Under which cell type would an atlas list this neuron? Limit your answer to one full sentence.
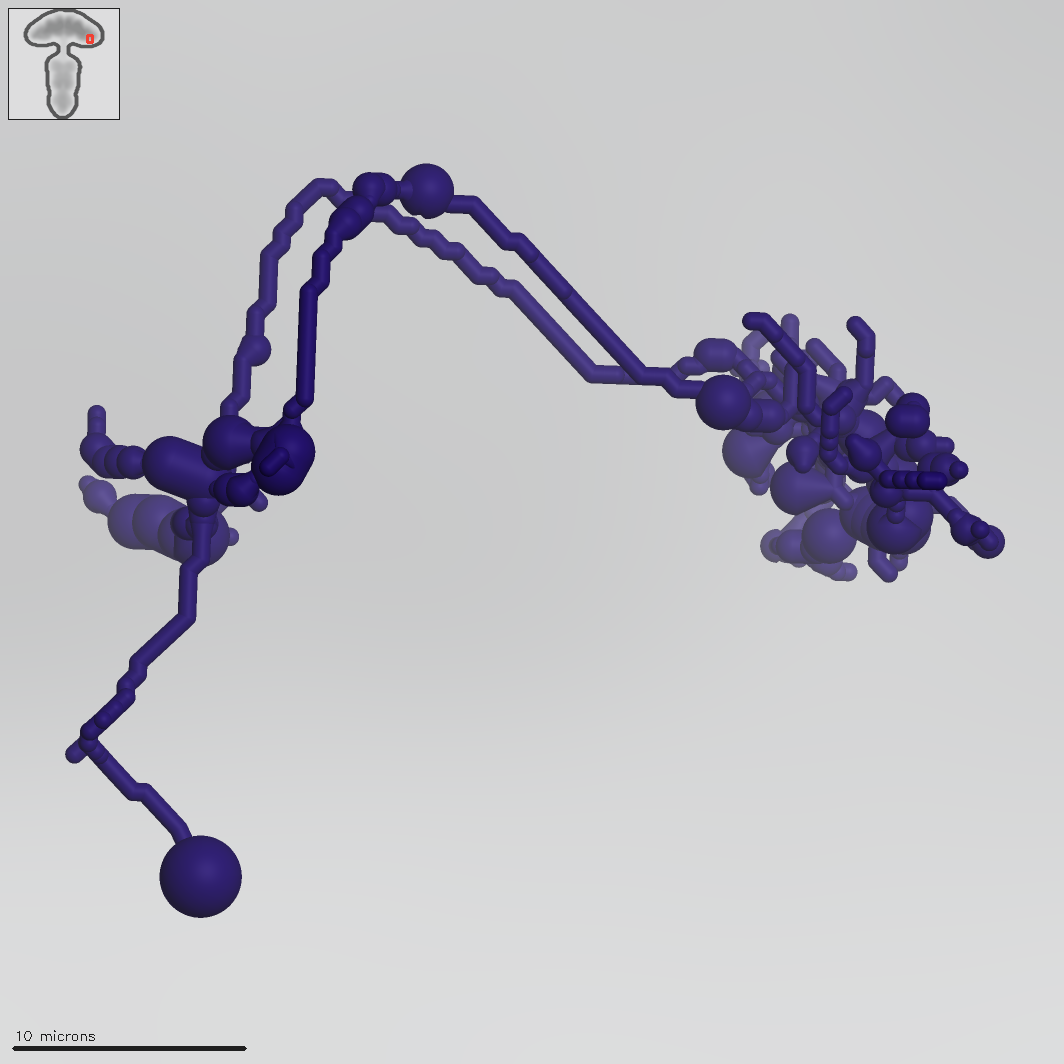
On the level of cell type, this neuron is T4c.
